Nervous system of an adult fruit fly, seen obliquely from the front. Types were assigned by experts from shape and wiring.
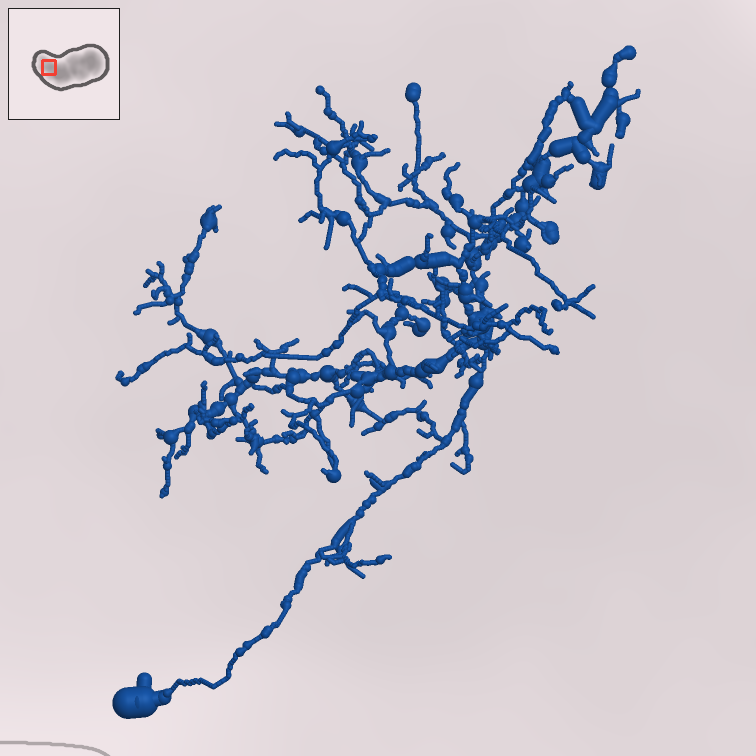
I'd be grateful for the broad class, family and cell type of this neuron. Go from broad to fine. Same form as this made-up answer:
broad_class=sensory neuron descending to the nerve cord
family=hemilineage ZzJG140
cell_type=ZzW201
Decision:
broad_class=nerve-cord intrinsic neuron
family=hemilineage 13B
cell_type=IN13B056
